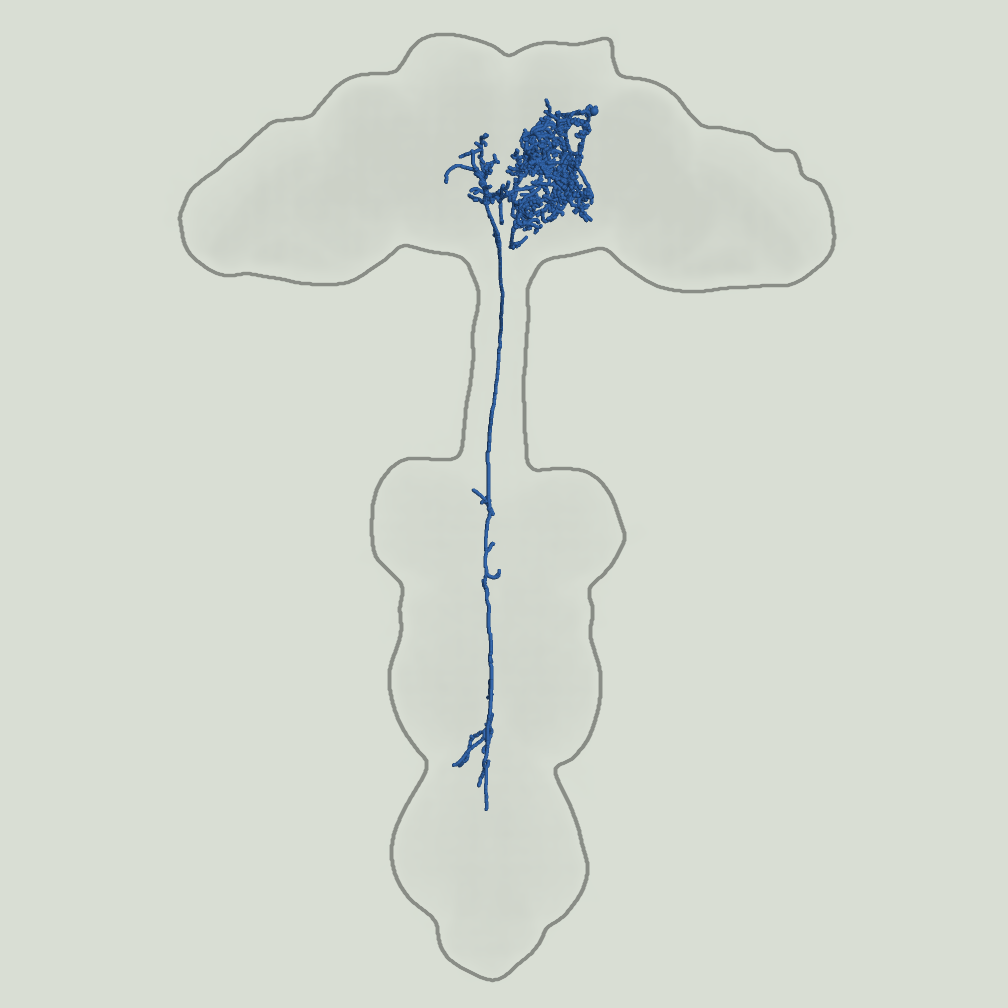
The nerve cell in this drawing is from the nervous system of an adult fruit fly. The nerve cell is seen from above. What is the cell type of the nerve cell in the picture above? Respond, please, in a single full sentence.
Included in the cell type DNge135 is this nerve cell.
